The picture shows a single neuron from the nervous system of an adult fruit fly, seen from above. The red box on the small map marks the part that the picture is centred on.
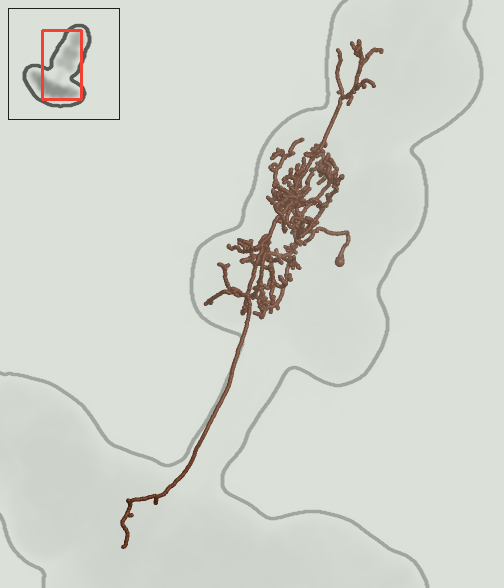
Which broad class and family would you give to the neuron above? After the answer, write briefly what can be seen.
It is an ascending neuron. Its family is hemilineage 10B. It runs through the neck, between the brain and the nerve cord. As drawn here it is taller than it is wide.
